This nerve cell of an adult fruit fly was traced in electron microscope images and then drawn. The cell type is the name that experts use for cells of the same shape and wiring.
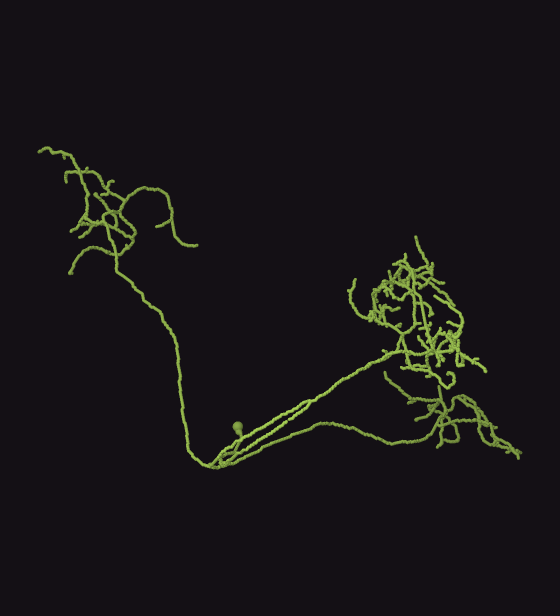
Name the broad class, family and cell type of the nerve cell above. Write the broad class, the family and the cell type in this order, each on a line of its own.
central-brain intrinsic neuron
hemilineage DM1_antero_dorsal
CB3874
